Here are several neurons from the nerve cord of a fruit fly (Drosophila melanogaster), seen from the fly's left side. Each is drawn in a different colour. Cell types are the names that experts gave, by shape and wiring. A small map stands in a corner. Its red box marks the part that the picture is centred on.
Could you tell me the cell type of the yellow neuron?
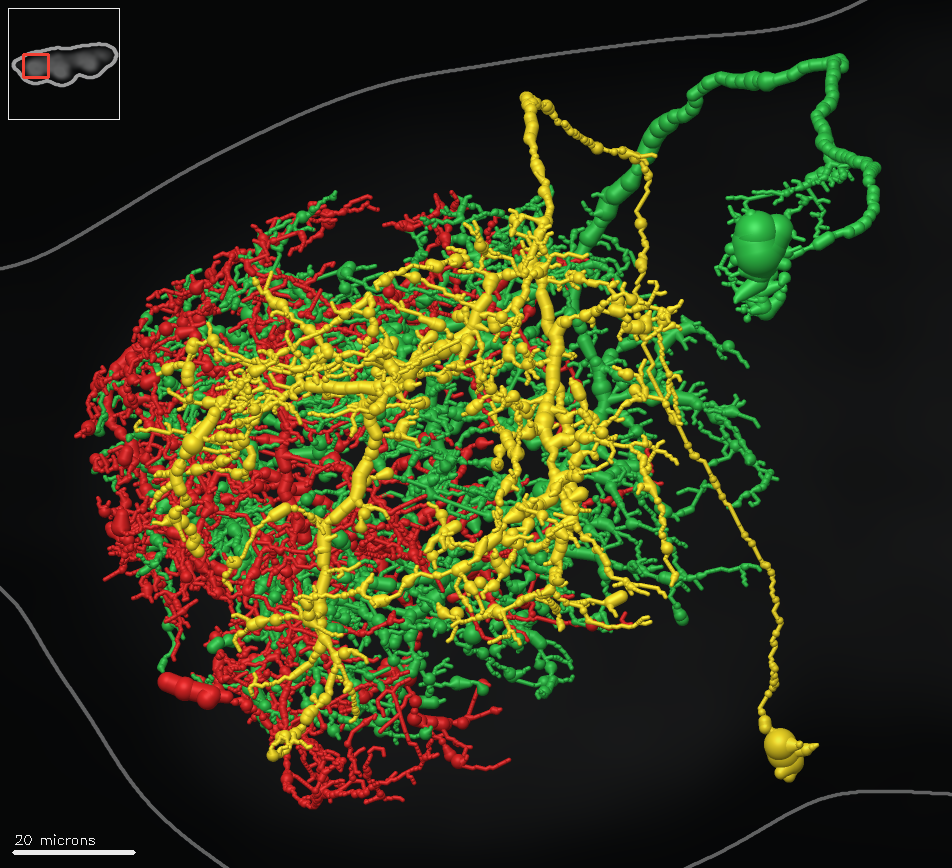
IN06B029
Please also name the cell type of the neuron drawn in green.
IN19B003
